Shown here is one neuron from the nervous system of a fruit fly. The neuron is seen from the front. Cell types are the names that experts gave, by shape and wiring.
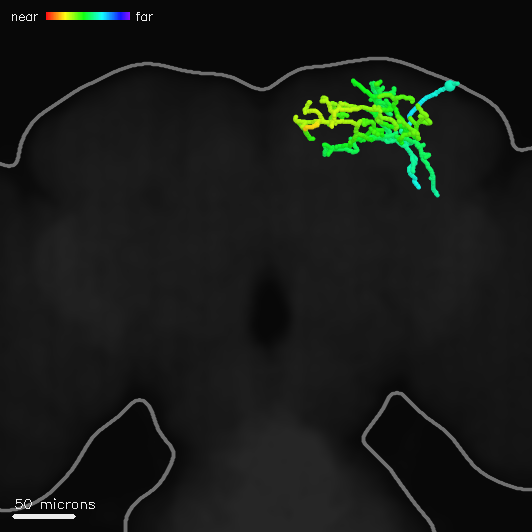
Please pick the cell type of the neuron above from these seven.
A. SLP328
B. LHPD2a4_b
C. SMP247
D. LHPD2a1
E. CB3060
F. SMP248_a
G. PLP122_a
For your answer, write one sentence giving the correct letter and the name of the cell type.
Within the options, A, SLP328, is the neuron's cell type.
